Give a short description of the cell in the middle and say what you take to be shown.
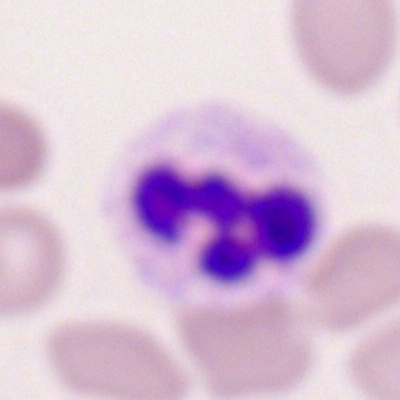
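Four lobes make up the nucleus, linked to one another by narrow connections. The chromatin is dense and stains deep purple. Plentiful, pale pinkish-lilac cytoplasm surrounds it. Name: segmented neutrophil.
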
